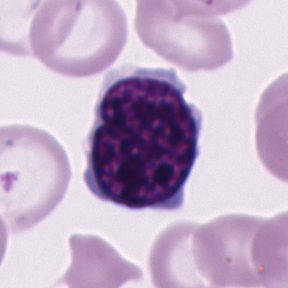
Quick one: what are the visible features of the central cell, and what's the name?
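The cytoplasm forms only a narrow rim around the nucleus and is pale bluish-grey. A shallow notch marks the left side of the nucleus. The cell outline is irregular, with small angular bumps. The central cell is a normoblast.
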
